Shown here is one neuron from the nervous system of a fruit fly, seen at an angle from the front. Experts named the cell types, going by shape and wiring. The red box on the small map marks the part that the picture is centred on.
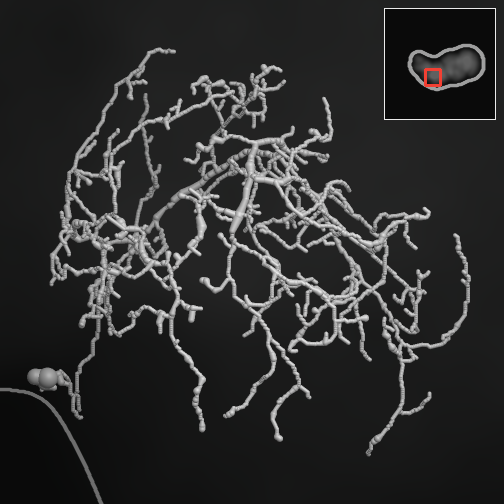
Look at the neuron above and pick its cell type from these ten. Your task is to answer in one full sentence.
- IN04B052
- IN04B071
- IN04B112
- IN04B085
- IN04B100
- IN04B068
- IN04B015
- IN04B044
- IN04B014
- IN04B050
The cell type name IN04B015 applies to this neuron.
